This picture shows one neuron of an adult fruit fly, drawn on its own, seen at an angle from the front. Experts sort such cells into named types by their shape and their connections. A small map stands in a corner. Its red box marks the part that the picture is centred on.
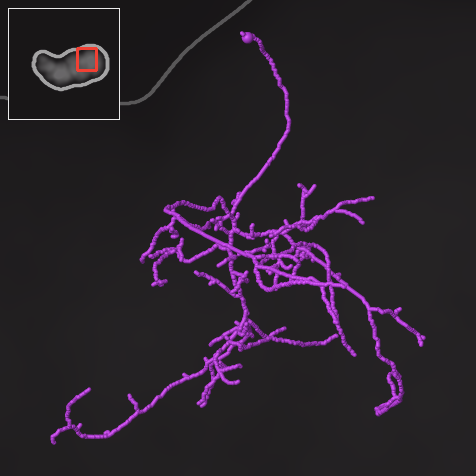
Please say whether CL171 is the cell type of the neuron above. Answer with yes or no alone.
no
